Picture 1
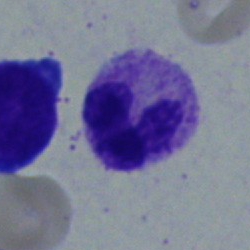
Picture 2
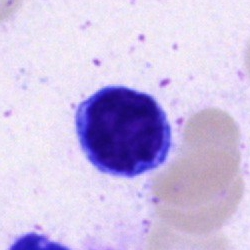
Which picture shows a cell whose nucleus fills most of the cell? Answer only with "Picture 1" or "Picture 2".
Picture 2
